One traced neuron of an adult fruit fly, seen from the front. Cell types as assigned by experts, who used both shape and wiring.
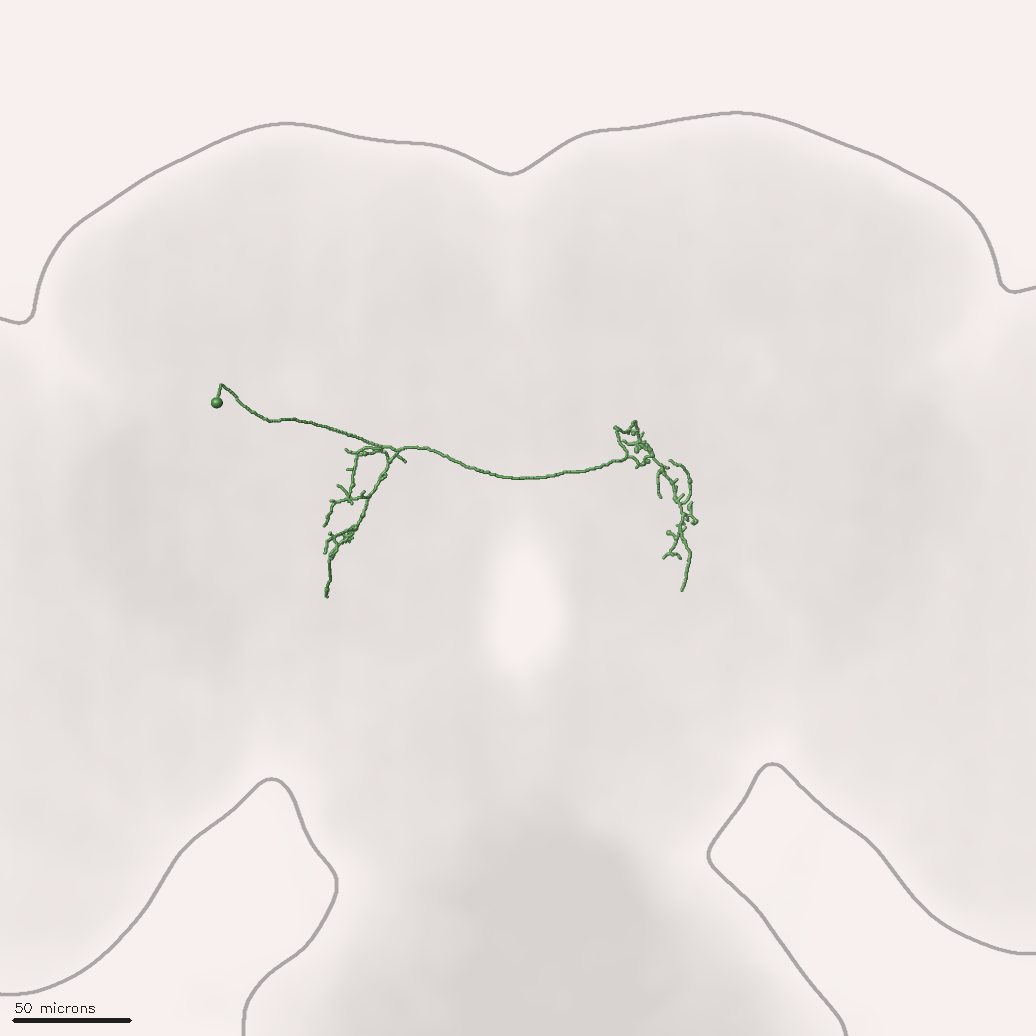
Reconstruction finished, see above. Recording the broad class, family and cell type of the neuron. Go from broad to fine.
central-brain intrinsic neuron; hemilineage AOTUv3_ventral; LAL096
